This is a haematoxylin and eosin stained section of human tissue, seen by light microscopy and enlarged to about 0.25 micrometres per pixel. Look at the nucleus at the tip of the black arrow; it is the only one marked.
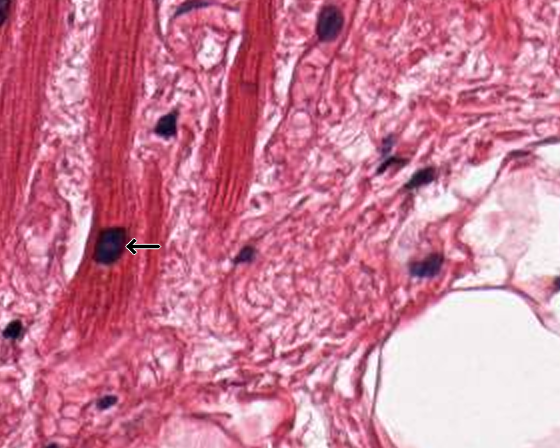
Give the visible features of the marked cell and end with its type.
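The nucleus sits inside the body of the cell, with red cytoplasm continuing above and below it. The cytoplasm is deep red and plentiful, with fine parallel lines running along the length of the cell. The cell forms a long band running top to bottom, lying parallel to other similar red bands, with loose, wavy, pale pink fibres between them. The marked nucleus belongs to a cardiomyocyte.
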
